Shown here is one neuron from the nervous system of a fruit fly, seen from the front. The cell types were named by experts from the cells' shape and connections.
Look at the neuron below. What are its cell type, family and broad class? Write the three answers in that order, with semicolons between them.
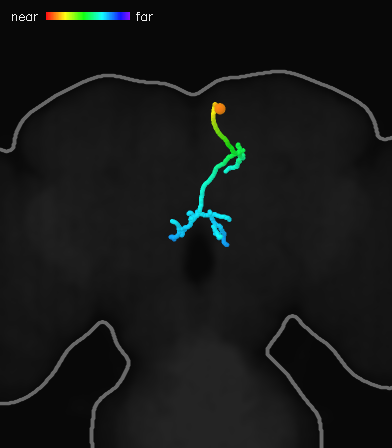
PS008_a3; hemilineage SMPad2; central-brain intrinsic neuron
